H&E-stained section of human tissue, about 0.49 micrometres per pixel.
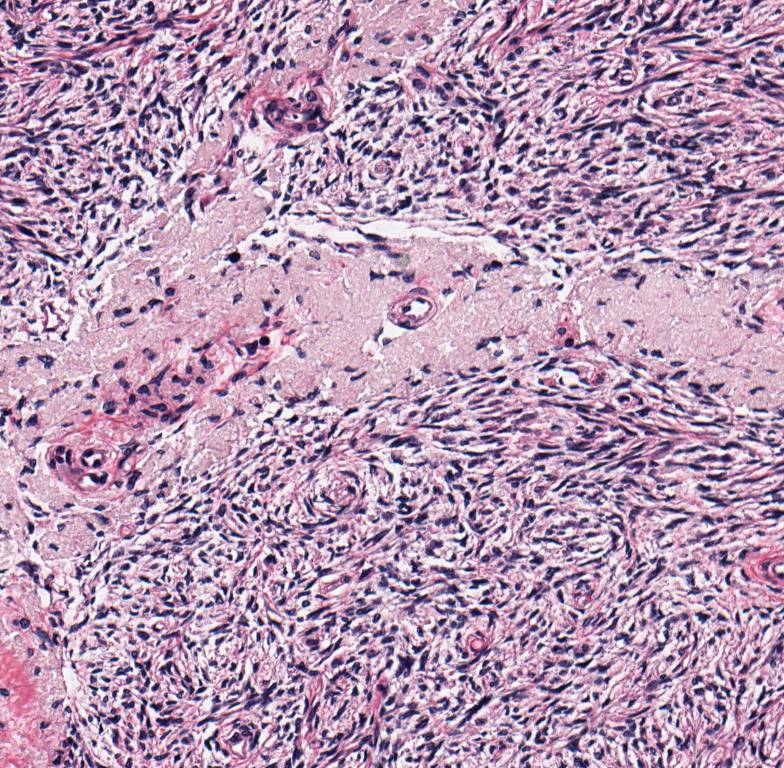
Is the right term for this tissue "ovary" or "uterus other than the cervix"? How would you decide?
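This is ovary. Densely cellular spindle-cell tissue fills the field above and below a paler, sparsely cellular band running roughly horizontally across the upper middle. The spindle cells have elongated, darkly stained nuclei and scant, poorly defined cytoplasm. In the lower half, some whorls of them centre on small vessels. No epithelium or glands appear anywhere.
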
